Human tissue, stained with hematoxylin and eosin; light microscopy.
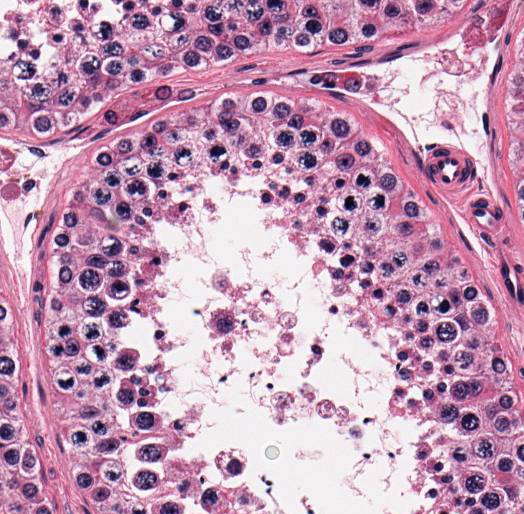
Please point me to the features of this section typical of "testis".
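One large tubule fills most of the field, with parts of neighbouring tubules cut off at the top, left and right edges. Its lining of many cell layers, stacked from the wall toward the lumen, fits the testis.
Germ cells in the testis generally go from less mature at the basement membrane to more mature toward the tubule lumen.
Many large round cells with coarse, clumped dark chromatin sit in the middle layers.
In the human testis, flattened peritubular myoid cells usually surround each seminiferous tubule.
That matches the thin band of pink fibrous tissue with flattened, elongated nuclei bounding each tubule here.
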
